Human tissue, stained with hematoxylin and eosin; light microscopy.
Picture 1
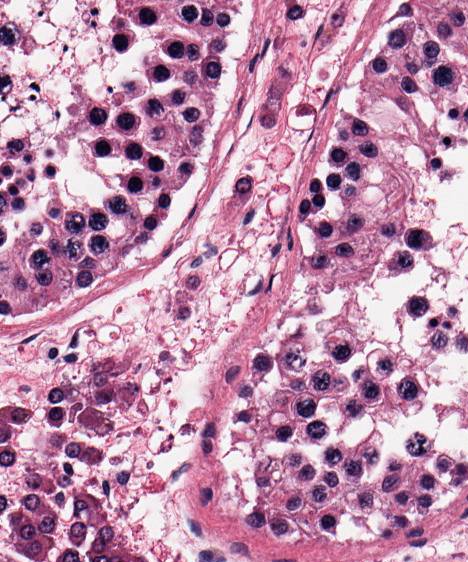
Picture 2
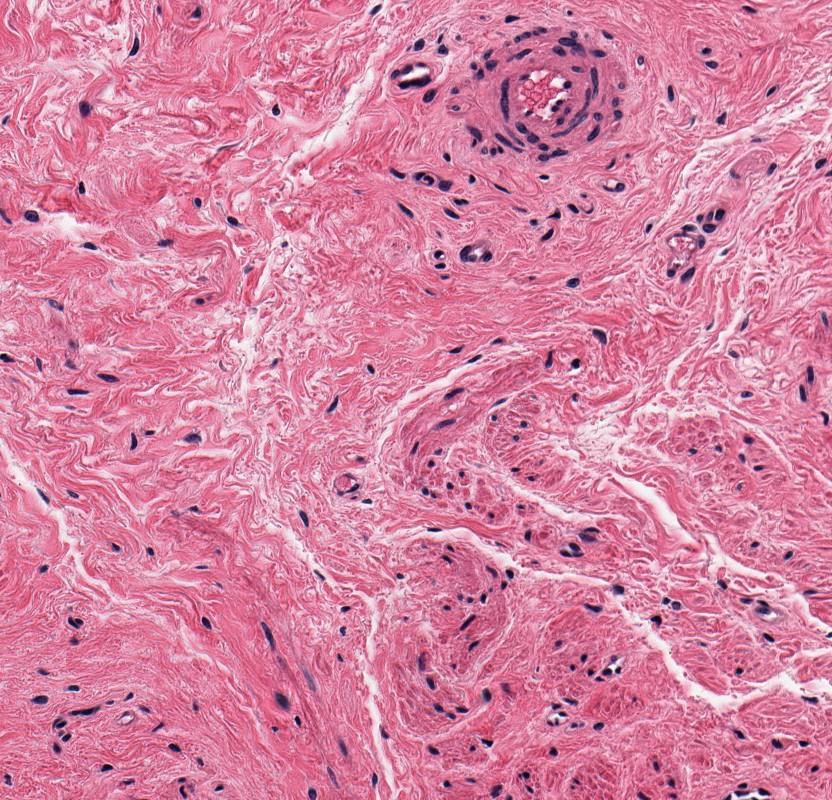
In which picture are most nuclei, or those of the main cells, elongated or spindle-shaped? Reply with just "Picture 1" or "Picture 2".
Picture 2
